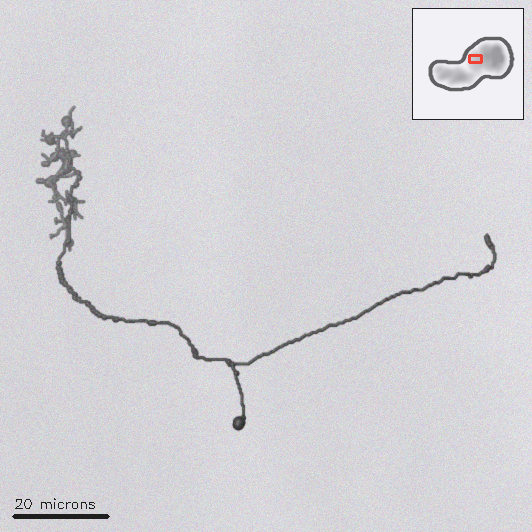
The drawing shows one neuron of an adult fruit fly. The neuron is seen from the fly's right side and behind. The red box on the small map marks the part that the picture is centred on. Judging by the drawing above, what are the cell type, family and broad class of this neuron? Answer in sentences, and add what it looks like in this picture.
It is of cell type LPC2. Its family is LPC. Its broad class is visual projection neuron. Its cell body lies at the bottom of the picture. From left to right in the picture it spans about 100 microns.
